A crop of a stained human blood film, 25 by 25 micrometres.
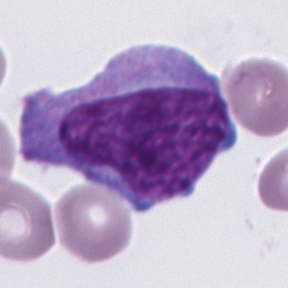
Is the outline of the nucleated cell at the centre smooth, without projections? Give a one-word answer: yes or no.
No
